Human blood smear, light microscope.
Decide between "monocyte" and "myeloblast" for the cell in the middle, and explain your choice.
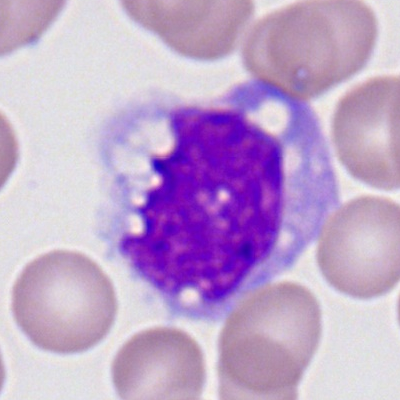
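This is a monocyte. Look at the nucleus first: it is one single mass, without lobes. Around it, the cytoplasm is pale grey-blue. Now follow the left edge of the nucleus, where several clear vacuoles sit clustered together in the cytoplasm. On that same left side, the cell outline turns ragged.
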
